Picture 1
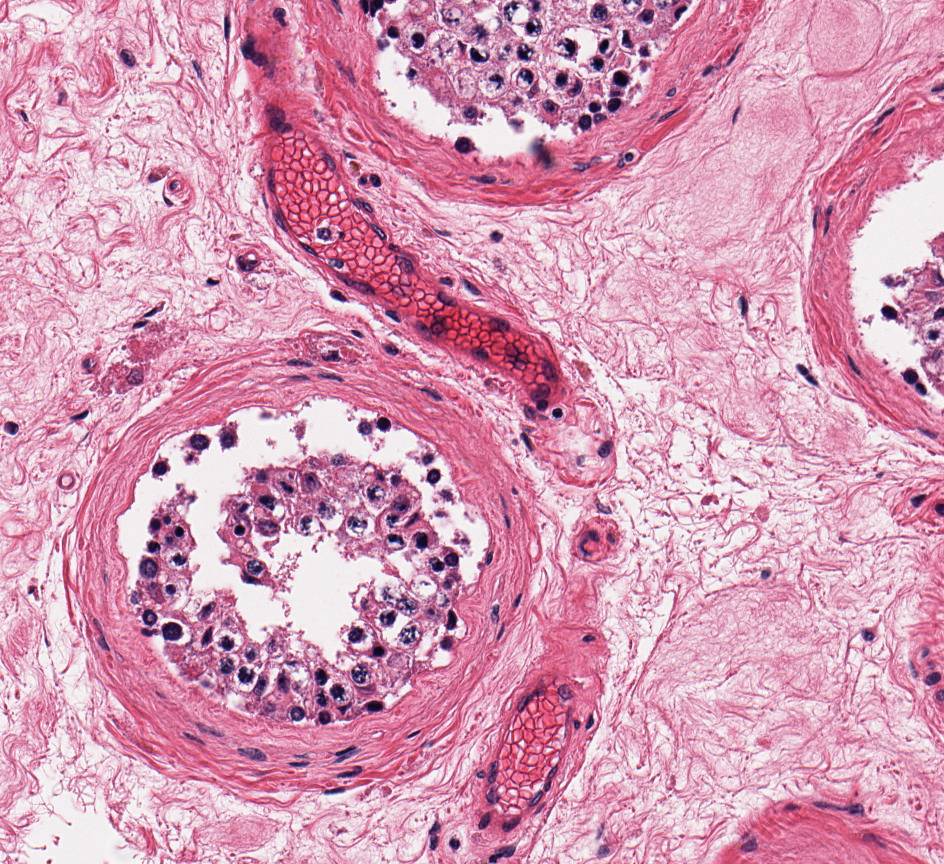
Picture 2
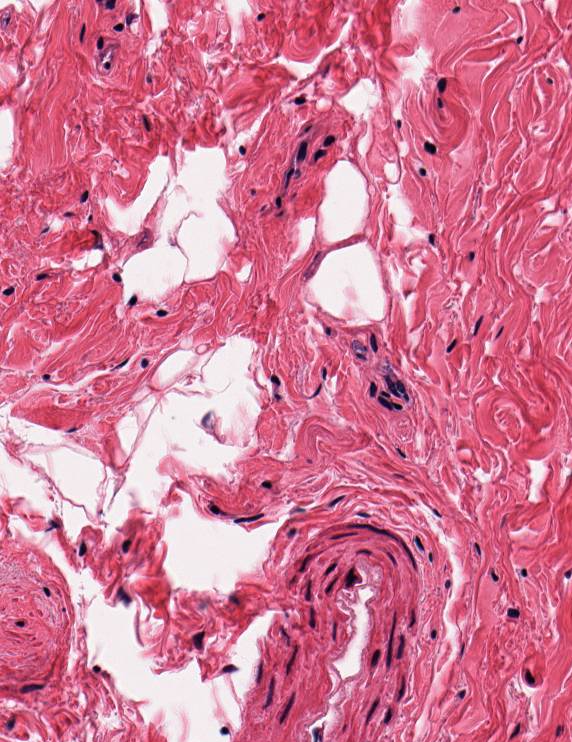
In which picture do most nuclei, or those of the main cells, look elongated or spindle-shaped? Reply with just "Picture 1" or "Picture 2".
Picture 2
